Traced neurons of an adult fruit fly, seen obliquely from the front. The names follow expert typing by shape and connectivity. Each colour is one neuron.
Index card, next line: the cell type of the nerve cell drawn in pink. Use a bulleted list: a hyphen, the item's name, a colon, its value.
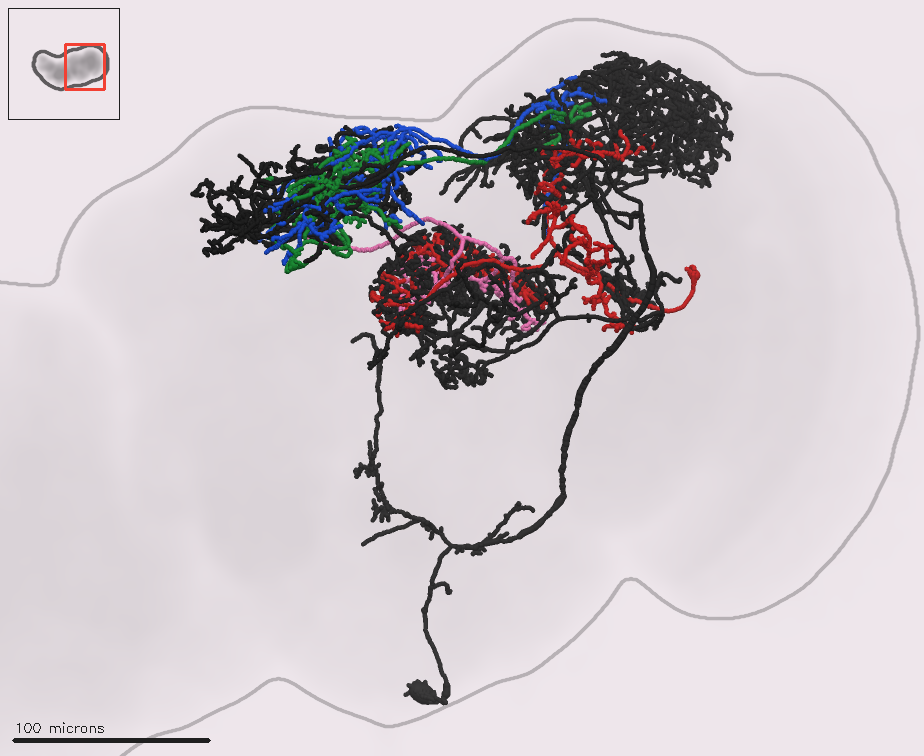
- cell type: FB4Z_a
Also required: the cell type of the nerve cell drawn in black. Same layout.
- cell type: OA-VPM3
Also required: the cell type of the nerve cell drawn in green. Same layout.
- cell type: SIP019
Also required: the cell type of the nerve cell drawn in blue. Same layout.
- cell type: SIP076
